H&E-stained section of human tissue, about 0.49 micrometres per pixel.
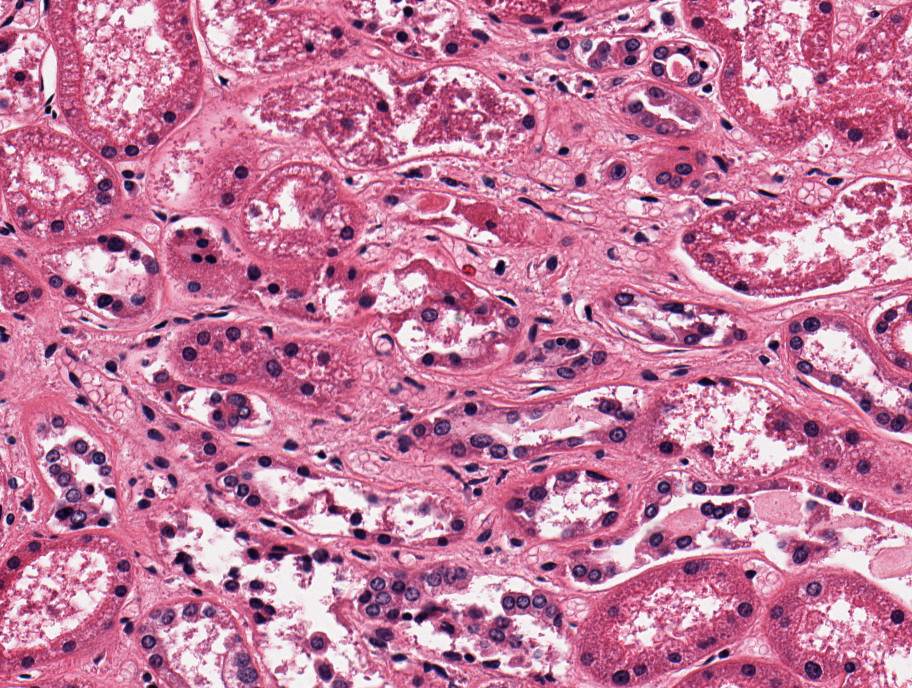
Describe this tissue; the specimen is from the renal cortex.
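Notice how tightly the tubules pack the field, cut in round and oblique profiles. Each is lined by a single layer of cuboidal epithelial cells whose cytoplasm is pink and finely granular. Across the middle, between the tubules, runs a band of loose, pale pink stroma with scattered spindle-shaped nuclei.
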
